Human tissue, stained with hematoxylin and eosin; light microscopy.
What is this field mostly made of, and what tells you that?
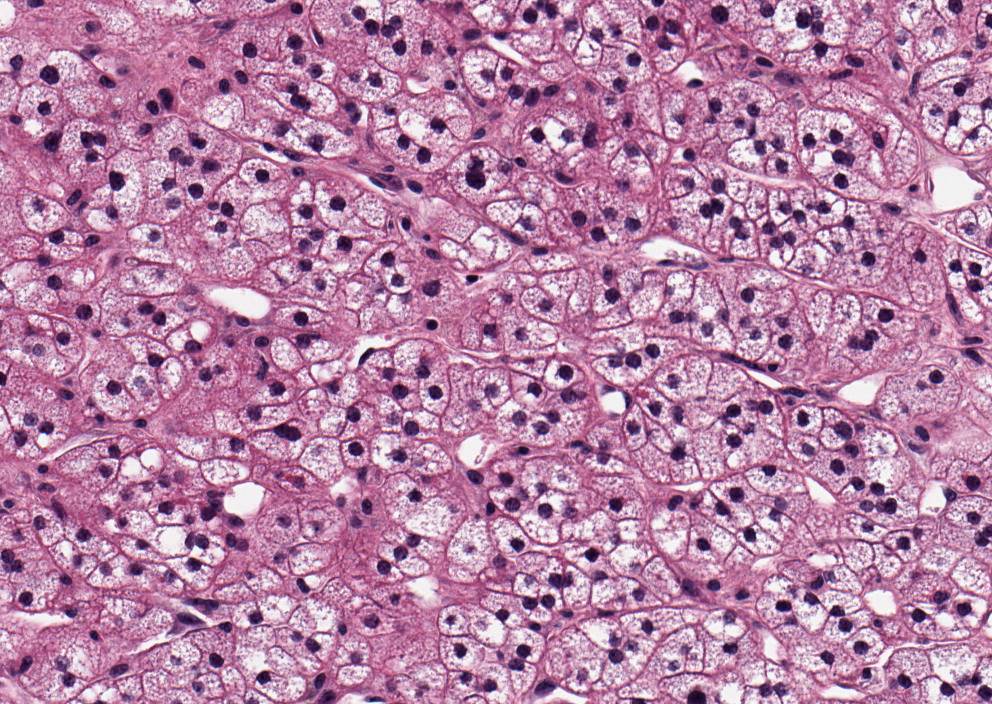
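The field shows zona fasciculata of the adrenal gland. Polygonal cells form small nests and short cords throughout, separated by thin septa that are delicate, capillary-like strands with flattened elongated nuclei, not broad fibrous bands. Their cytoplasm is pale and finely vacuolated, giving a foamy appearance, and the nuclei are small, round and darkly stained.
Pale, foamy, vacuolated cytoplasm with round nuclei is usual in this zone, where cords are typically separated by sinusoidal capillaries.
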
